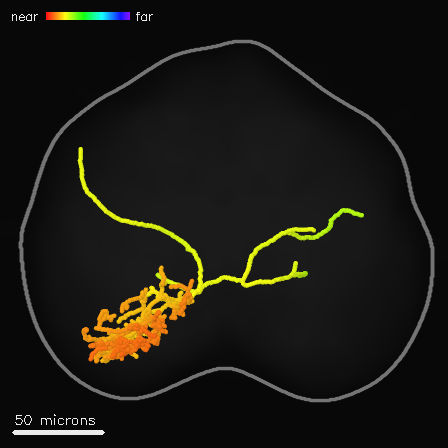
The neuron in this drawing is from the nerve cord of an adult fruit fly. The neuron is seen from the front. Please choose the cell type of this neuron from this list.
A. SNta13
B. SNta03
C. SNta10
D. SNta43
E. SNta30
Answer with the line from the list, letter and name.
E. SNta30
